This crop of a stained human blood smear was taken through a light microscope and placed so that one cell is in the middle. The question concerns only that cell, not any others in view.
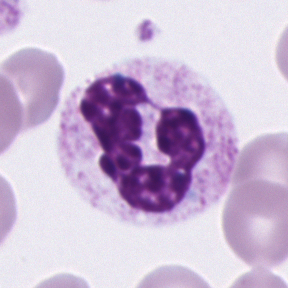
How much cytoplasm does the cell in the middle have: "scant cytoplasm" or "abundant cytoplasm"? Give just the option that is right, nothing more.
Abundant cytoplasm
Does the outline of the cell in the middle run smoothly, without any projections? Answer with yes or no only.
Yes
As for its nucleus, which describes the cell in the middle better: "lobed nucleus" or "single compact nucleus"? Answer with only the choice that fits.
Lobed nucleus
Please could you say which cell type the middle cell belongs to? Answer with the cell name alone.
segmented neutrophil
